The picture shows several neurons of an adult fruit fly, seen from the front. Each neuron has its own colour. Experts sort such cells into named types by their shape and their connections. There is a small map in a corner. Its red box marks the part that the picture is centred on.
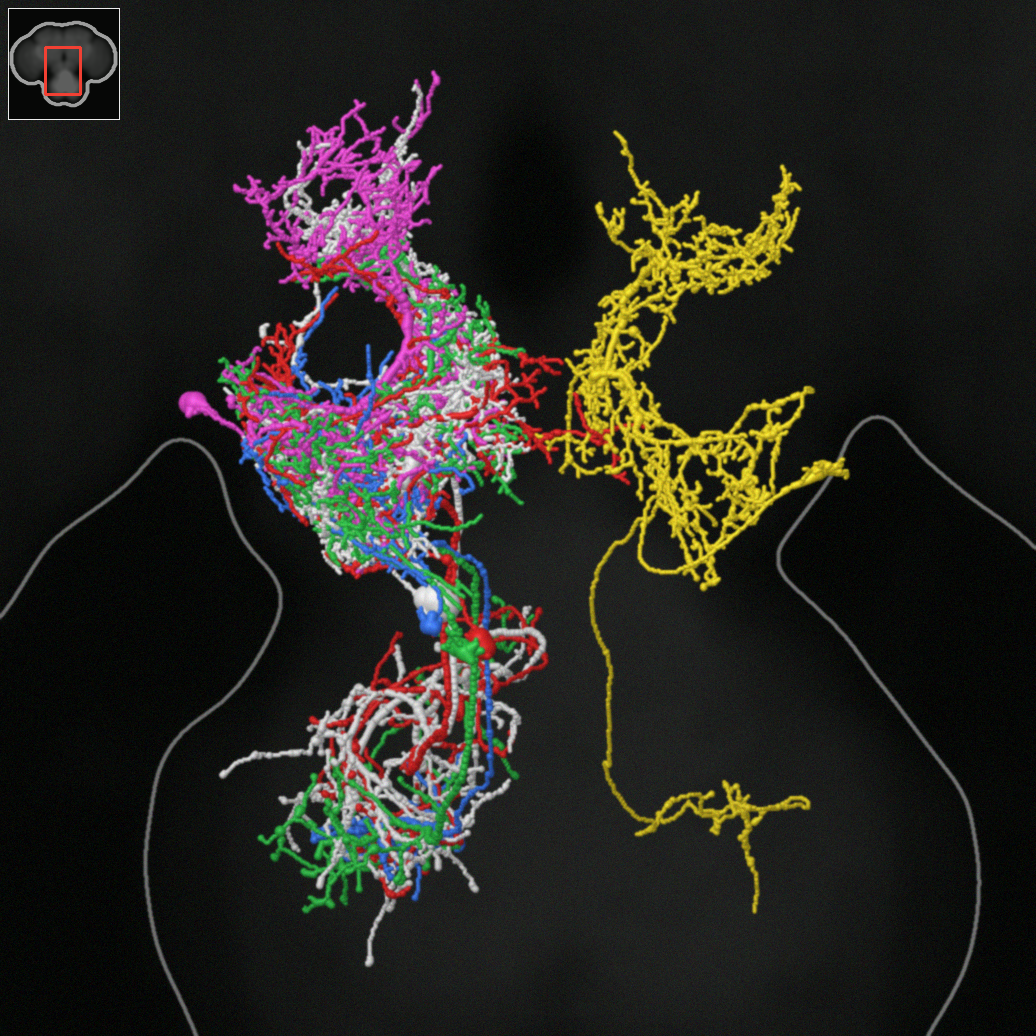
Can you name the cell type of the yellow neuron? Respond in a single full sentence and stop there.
By cell type, this neuron is classified as DNg64.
